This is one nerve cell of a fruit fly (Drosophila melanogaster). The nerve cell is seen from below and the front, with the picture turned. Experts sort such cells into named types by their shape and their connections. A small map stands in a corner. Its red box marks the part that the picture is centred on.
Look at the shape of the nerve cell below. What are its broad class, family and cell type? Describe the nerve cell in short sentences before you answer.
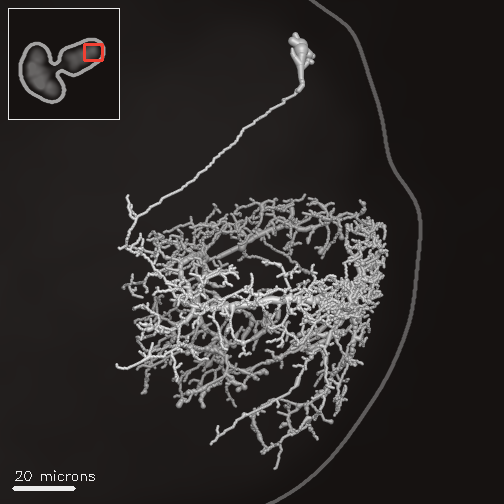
It is in the nerve cord and does not reach the brain. By the scale bar it is about 150 microns tall in this view. More than a hundred branch ends can be seen. This is a nerve-cord intrinsic neuron. Its family is hemilineage 14A. The cell type is IN14A004.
